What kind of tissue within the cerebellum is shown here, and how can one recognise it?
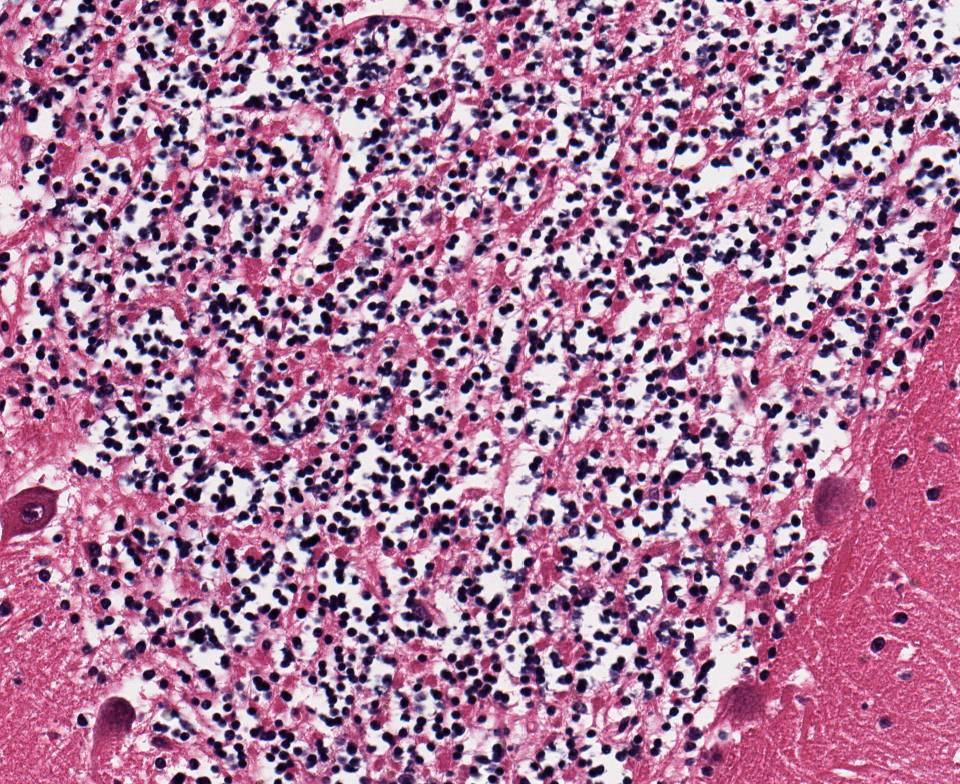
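Granular layer, checked point by point. First, the top and centre are densely packed with small cells whose round, dark nuclei show barely visible cytoplasm.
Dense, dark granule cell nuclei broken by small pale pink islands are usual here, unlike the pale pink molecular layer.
Second, thin pink fibrillary strands and small pink islands run between the nuclear clusters.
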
